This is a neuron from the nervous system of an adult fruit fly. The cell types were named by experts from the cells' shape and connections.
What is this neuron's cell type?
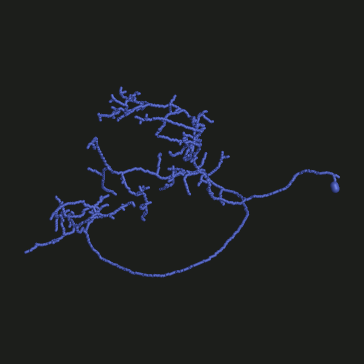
SLP227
